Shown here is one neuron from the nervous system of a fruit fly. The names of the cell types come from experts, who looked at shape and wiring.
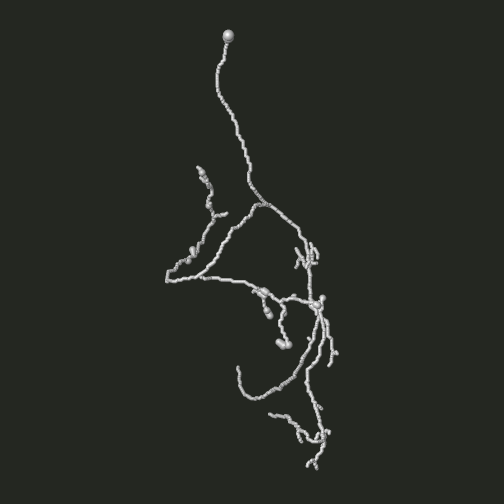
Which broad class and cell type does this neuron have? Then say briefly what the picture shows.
Its broad class is central-brain intrinsic neuron. Its cell type is PS153. The cell body is at the top of the picture. As drawn here it is more than twice as tall as it is wide.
